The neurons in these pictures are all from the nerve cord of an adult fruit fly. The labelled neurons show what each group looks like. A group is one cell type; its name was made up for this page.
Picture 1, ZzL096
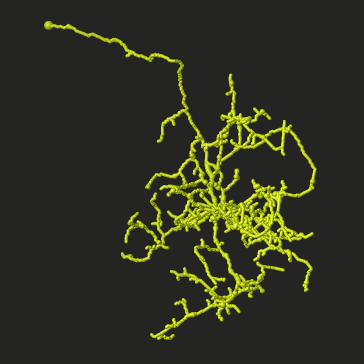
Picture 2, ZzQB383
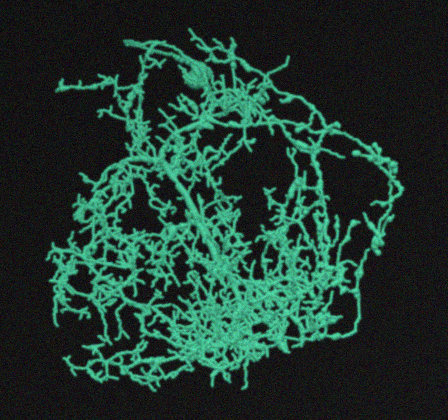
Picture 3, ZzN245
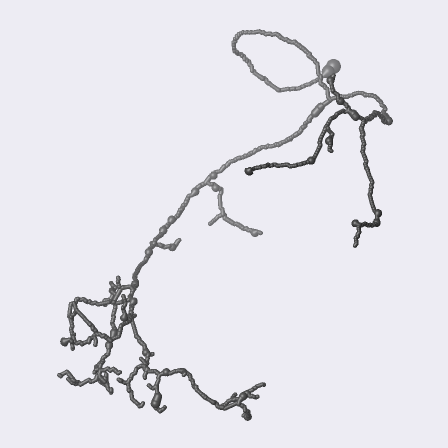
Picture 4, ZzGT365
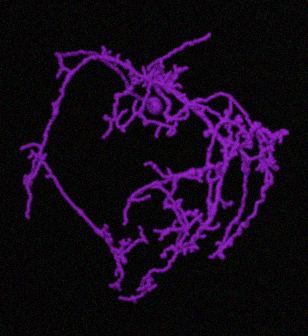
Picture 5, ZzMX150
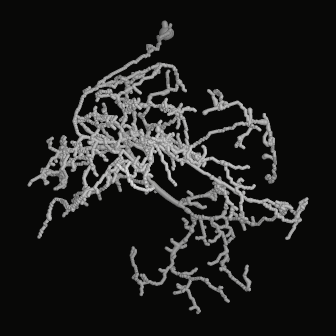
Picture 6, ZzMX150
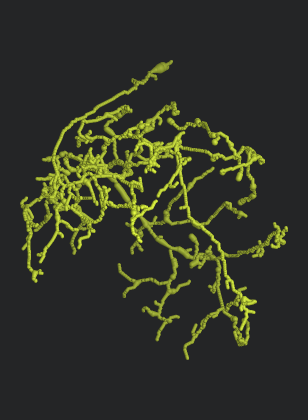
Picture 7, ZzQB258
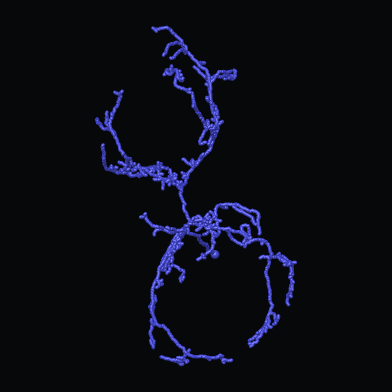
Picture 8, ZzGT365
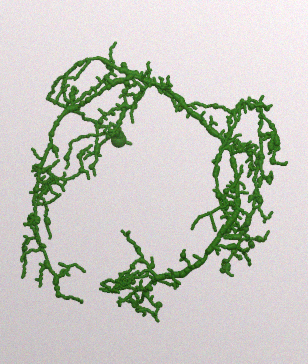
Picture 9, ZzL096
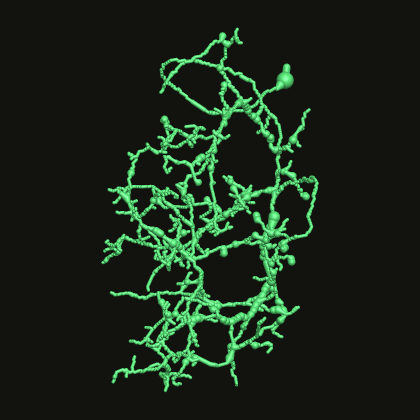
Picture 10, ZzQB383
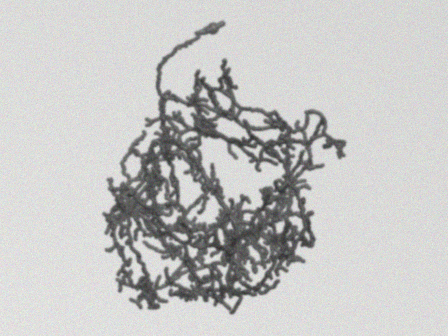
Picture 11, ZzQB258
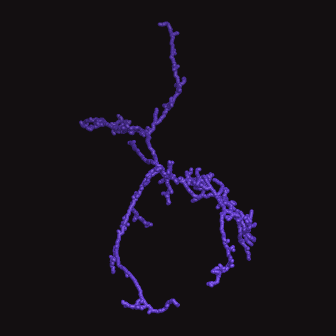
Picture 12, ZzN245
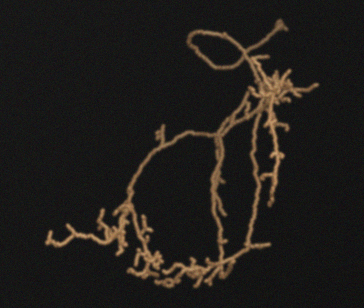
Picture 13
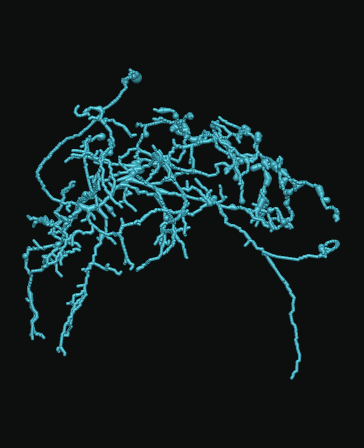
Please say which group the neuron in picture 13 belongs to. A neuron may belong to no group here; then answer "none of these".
ZzMX150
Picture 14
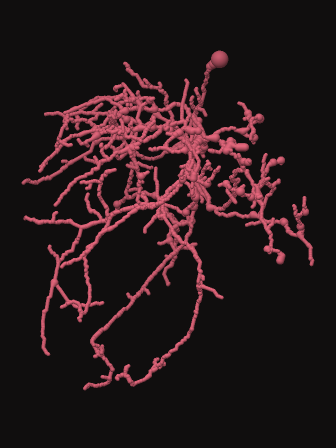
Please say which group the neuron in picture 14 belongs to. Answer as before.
none of these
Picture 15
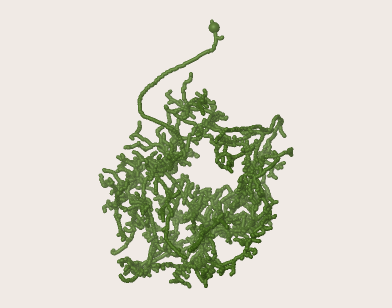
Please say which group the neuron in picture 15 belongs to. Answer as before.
ZzQB383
